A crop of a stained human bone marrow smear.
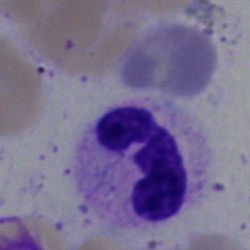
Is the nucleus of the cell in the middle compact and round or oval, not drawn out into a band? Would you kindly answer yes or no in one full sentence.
No, the nucleus is stretched into a curved band and lacks separate lobes.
